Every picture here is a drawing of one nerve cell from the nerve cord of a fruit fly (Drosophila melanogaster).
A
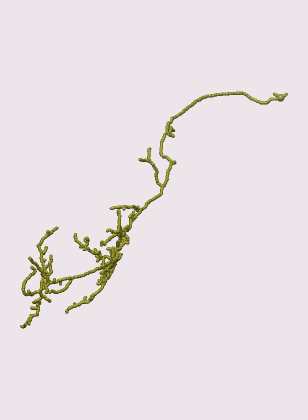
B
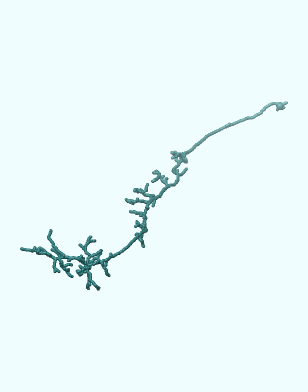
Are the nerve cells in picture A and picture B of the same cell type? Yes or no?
yes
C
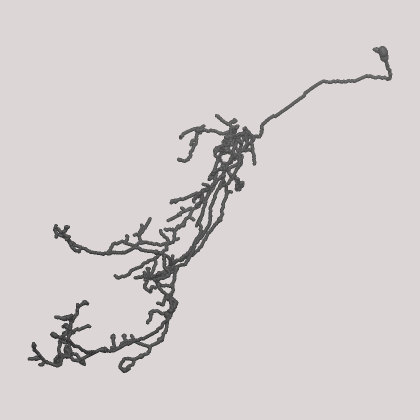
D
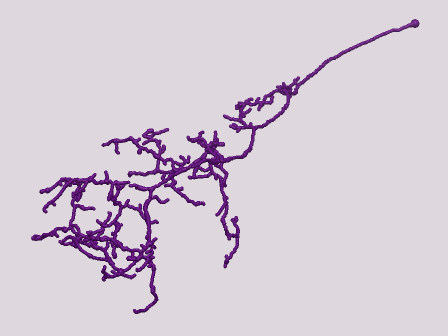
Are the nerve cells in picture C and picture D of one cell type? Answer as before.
no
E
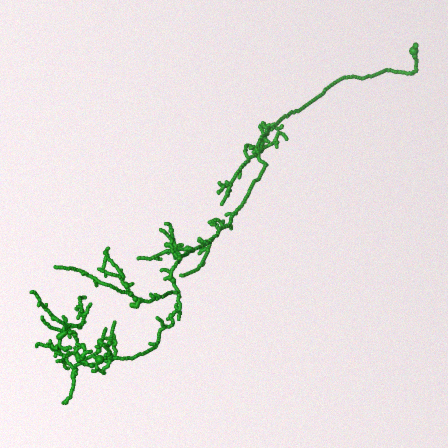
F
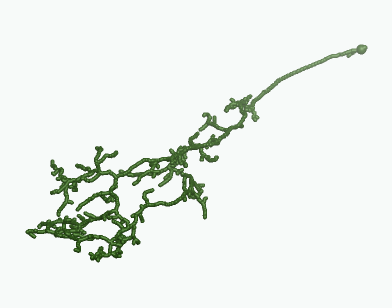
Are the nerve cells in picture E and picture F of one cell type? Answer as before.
yes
